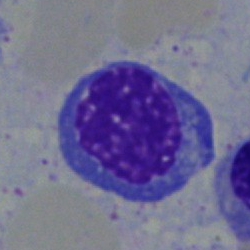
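Erythroblast, the central cell of a stained human bone marrow smear. Its dark purple chromatin, I notice, is coarsely clumped, with small pale gaps between the clumps. The rim of cytoplasm runs wider on the right of the nucleus than on the left, and a paler zone sits beside the nucleus on that right side; I see no granules.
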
